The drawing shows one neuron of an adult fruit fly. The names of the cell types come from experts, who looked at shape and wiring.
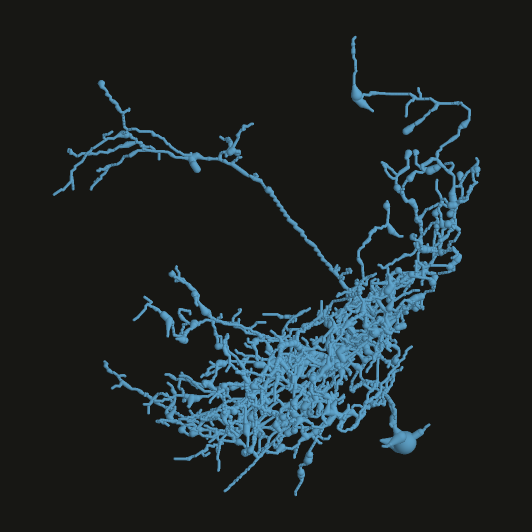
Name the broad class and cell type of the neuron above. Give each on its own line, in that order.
central-brain intrinsic neuron
GNG565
